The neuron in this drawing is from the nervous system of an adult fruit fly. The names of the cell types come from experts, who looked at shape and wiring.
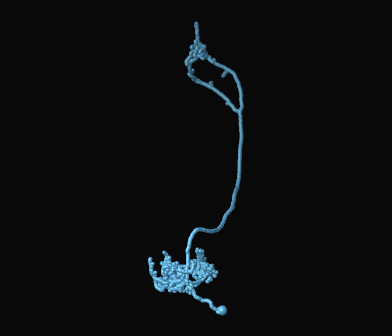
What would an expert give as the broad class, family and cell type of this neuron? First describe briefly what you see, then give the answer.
The cell body can be seen at the bottom of the picture. As drawn here it is more than twice as tall as it is wide. Its broad class is ascending neuron. The family is hemilineage 04B. It is of cell type AN04B003.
